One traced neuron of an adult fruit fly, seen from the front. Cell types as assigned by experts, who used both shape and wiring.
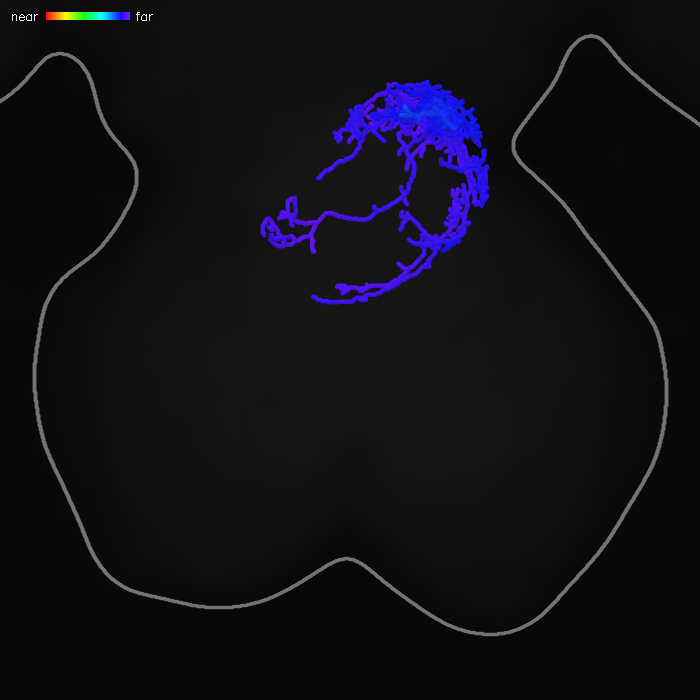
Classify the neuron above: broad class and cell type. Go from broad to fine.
nerve-cord intrinsic neuron; INXXX352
